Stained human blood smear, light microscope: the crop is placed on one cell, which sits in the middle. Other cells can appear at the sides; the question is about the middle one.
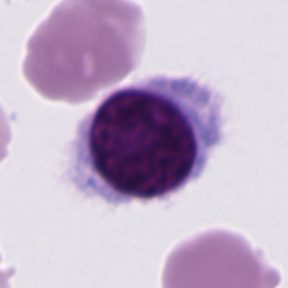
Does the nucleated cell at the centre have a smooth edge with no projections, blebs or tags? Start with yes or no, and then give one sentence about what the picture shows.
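No. The cell margin is ragged, with many fine hair-like projections around its edge.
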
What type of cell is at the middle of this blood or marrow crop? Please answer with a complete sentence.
The central cell in this smear crop is a hairy cell.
